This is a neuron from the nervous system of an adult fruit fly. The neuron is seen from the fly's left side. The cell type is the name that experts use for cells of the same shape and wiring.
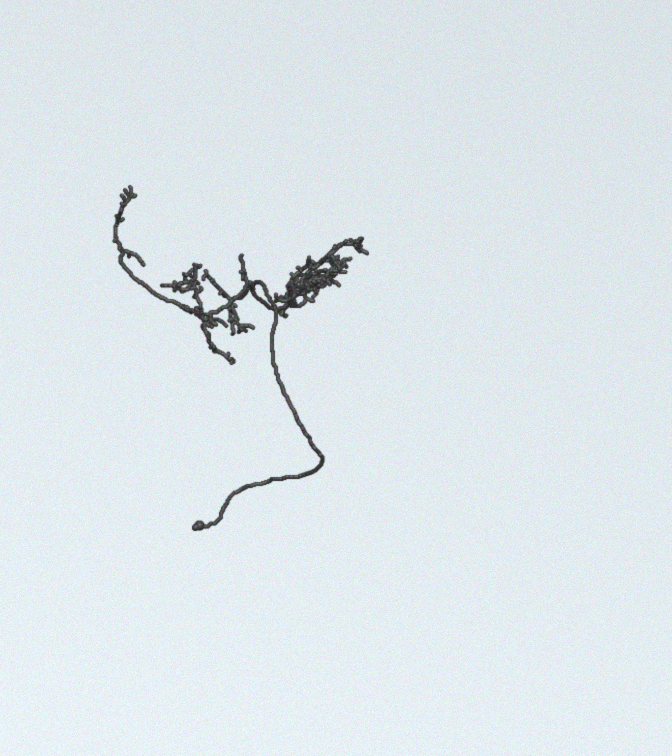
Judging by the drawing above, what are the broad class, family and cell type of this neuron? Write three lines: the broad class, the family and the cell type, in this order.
central-brain intrinsic neuron
hemilineage LALv1_dorsal
FB4E_c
